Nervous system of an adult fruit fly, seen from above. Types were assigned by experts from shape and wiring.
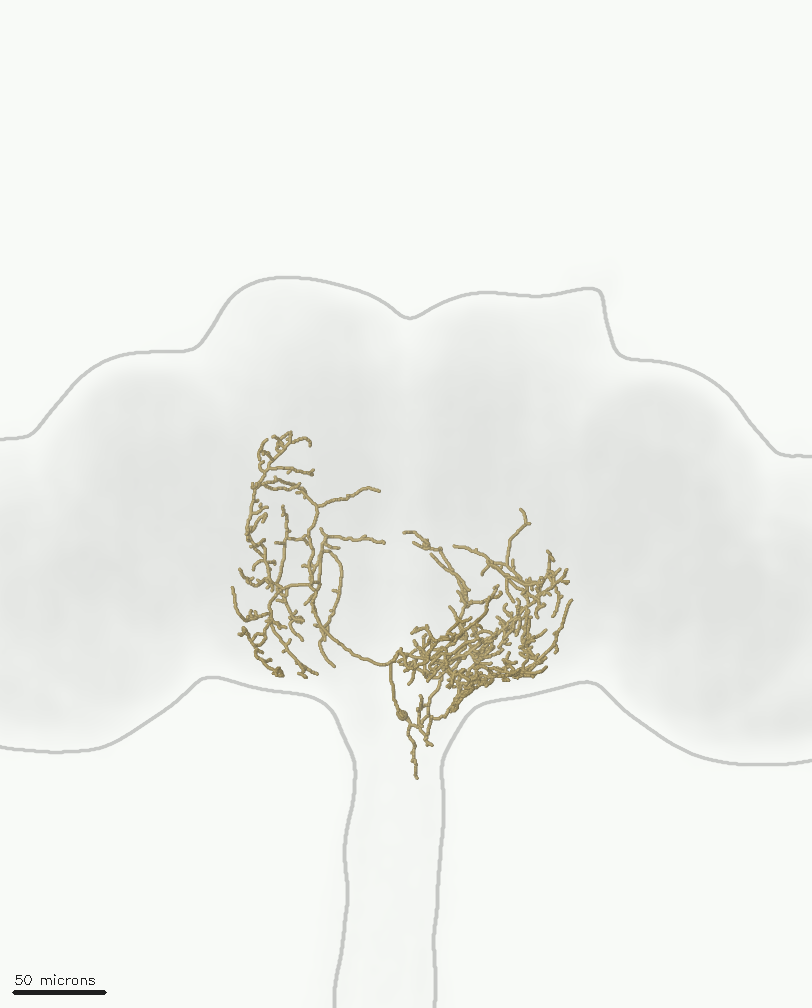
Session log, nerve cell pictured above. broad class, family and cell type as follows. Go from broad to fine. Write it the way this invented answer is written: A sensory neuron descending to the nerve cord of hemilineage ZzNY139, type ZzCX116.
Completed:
A central-brain intrinsic neuron of hemilineage LB19, type GNG557.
